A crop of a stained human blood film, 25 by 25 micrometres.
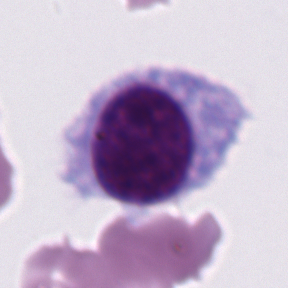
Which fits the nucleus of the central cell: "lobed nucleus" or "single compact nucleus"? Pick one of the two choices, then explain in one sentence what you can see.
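Single compact nucleus. The nucleus is round to oval with a smooth, unindented outline.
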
